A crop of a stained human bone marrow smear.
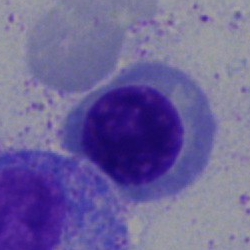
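Erythroblast: note the nucleus sitting off-centre toward the lower left, its dark purple chromatin coarsely clumped with small paler patches in between. A moderate rim of pale grey-blue cytoplasm surrounds it, and just beside the nucleus on its upper right side the cytoplasm shows a paler zone.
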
